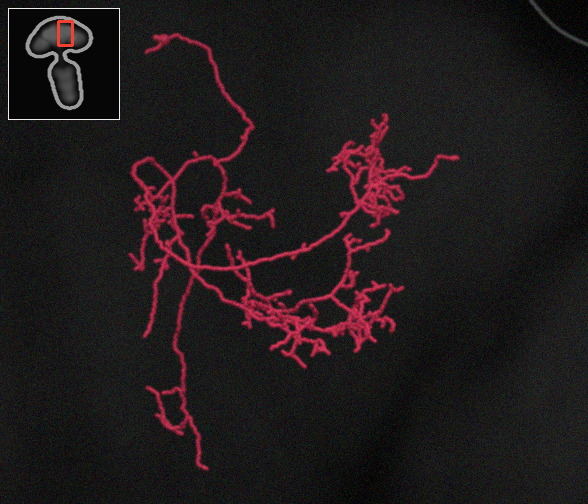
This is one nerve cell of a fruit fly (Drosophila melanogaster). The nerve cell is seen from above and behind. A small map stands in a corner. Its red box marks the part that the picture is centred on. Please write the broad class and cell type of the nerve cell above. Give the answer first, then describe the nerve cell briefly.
It is a central-brain intrinsic neuron. It is of cell type CB0682. It is in the brain and does not reach the nerve cord. The cell body can be seen at the upper left of the picture. The picture shows dozens of branch ends.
